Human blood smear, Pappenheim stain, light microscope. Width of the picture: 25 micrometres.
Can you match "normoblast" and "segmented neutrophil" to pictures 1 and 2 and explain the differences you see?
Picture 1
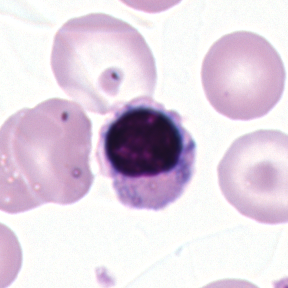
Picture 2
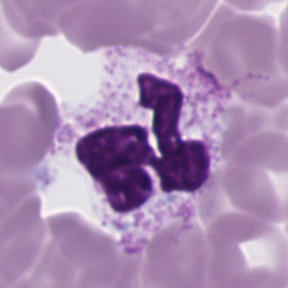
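In picture 2 is the segmented neutrophil; picture 1 holds the normoblast. Both have dense, dark purple chromatin and no visible nucleoli; in the normoblast the chromatin shows only faint paler patches, while in the segmented neutrophil it is clumped.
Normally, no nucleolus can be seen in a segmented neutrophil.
The normoblast's nucleus is round in outline and about 7 micrometres across. The main difference lies in the cytoplasm. In the normoblast it is scant, forming only a narrow rim around most of the nucleus, and it is pale greyish lilac rather than deep blue. In the segmented neutrophil it is ample and very pale, almost colourless, with fine lilac-pink granules scattered through it.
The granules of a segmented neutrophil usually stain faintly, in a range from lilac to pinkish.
A thin trail of granules extends from the segmented neutrophil's upper right edge, whereas the normoblast's outer edge is slightly irregular and ragged rather than smooth, with red cells lying against it on its left side.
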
